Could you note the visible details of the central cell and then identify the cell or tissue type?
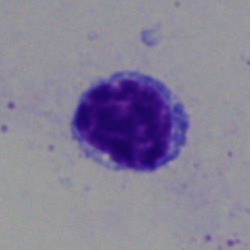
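Nucleus occupies most of the cell, set toward the left side. Chromatin dark purple and clumped, paler streaks between clumps. One small clear spot in the cytoplasm at the lower cell edge. Lymphocyte.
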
